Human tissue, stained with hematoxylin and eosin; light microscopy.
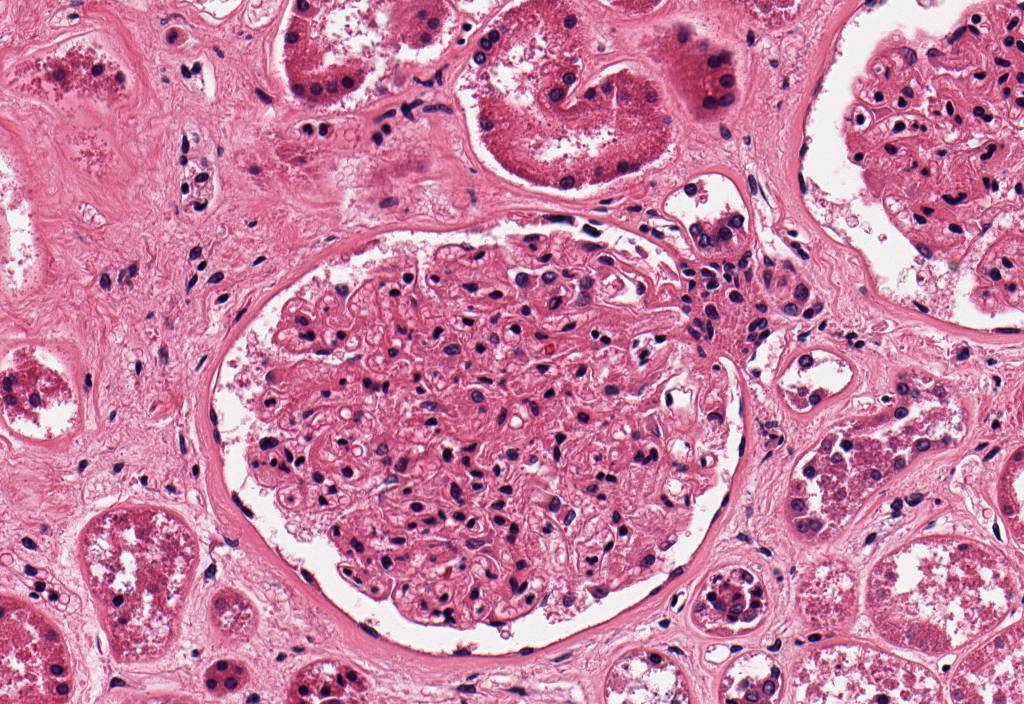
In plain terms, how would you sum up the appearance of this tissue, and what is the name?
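One large round glomerulus fills the centre of the field, ringed by tubules cut in cross-section. Part of a second glomerulus is cut off at the upper right edge. On the right side of the central glomerulus, where its tuft meets the capsule, lies a dense cluster of small dark nuclei. That capsule is a thick pink fibrous band. The tissue is renal cortex.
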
